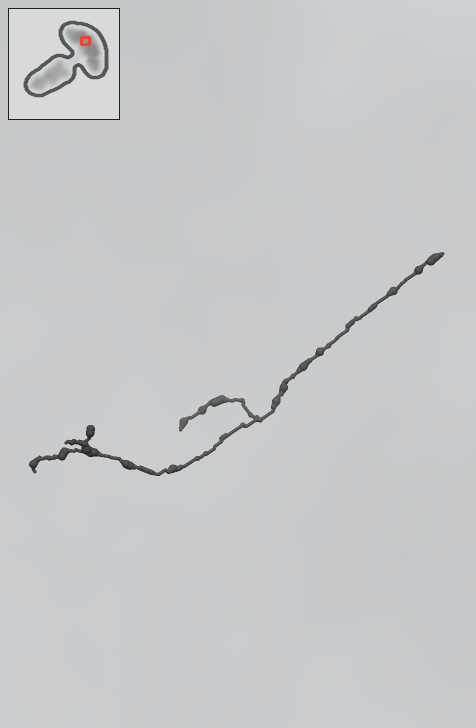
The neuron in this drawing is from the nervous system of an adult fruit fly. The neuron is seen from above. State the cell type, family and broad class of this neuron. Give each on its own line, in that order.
JO-CL
class mechanosensory
sensory neuron entering the brain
